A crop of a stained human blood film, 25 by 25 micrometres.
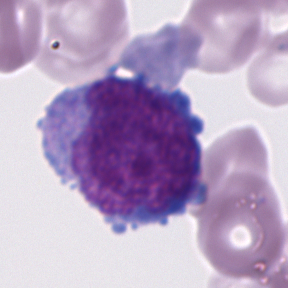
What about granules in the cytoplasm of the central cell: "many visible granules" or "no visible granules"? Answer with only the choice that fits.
No visible granules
